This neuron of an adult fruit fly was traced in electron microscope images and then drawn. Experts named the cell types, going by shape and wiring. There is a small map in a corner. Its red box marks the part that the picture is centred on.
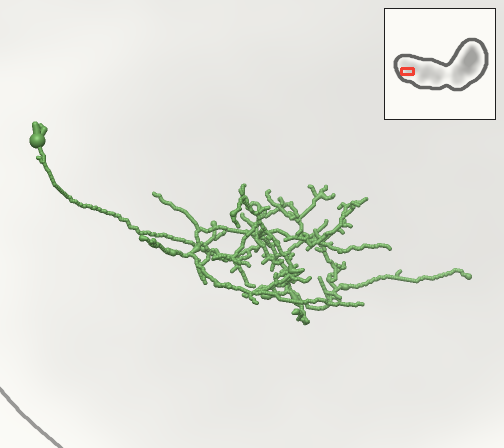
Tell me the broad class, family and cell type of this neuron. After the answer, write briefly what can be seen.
Its broad class is nerve-cord intrinsic neuron. Its family is hemilineage 01B. It is of cell type IN01B078. Dozens of branch ends can be seen. As drawn here it is wider than it is tall.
